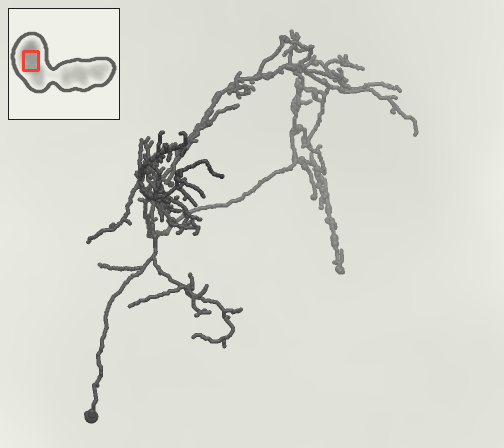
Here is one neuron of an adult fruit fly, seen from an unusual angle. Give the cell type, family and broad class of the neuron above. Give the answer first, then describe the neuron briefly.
It is of cell type CL085_a. The family is hemilineage SLPa&l1_anterior. This is a central-brain intrinsic neuron. The cell body is at the lower left of the picture. Dozens of branch ends can be seen.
